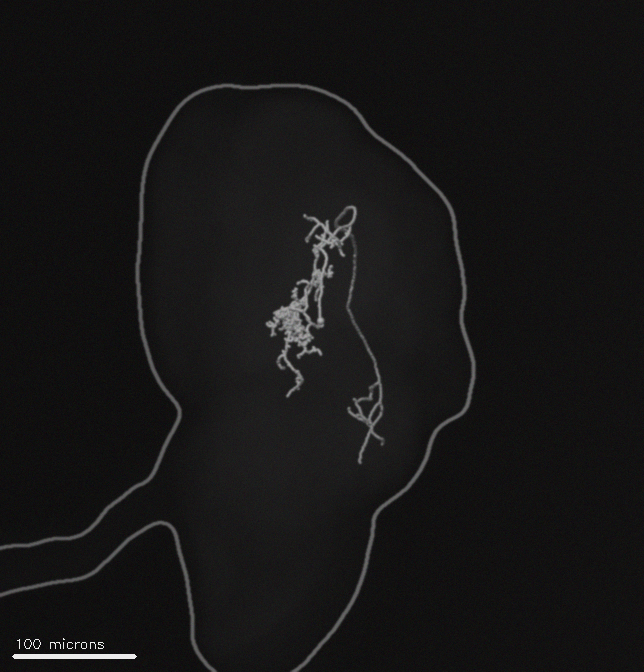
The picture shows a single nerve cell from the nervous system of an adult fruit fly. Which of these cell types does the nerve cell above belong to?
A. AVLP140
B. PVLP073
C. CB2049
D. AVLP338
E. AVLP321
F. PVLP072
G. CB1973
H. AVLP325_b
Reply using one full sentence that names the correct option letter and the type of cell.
The nerve cell is AVLP140 in cell type, which is option A.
